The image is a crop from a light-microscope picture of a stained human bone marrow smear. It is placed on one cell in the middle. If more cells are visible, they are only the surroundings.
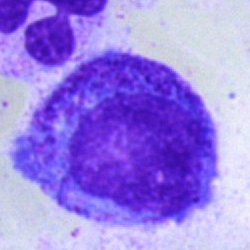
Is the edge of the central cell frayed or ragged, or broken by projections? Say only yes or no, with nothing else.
Yes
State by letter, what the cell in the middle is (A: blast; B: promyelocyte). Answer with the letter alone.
B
